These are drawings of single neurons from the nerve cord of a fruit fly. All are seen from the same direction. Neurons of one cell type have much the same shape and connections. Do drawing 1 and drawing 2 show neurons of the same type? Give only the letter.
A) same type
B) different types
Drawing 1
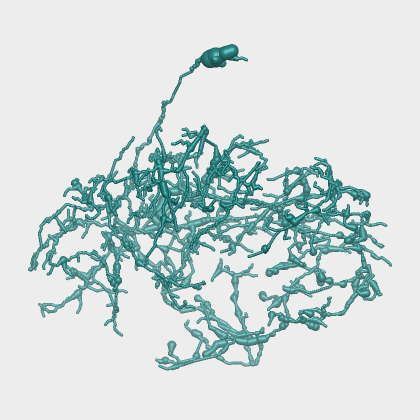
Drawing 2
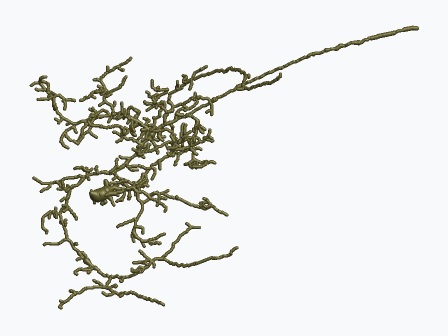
B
